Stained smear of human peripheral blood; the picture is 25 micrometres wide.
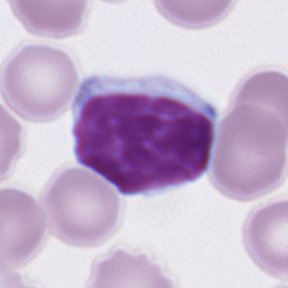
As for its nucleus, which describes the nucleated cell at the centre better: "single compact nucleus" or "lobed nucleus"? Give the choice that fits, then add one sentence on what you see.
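Single compact nucleus. The nucleus is a single undivided mass without lobes.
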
